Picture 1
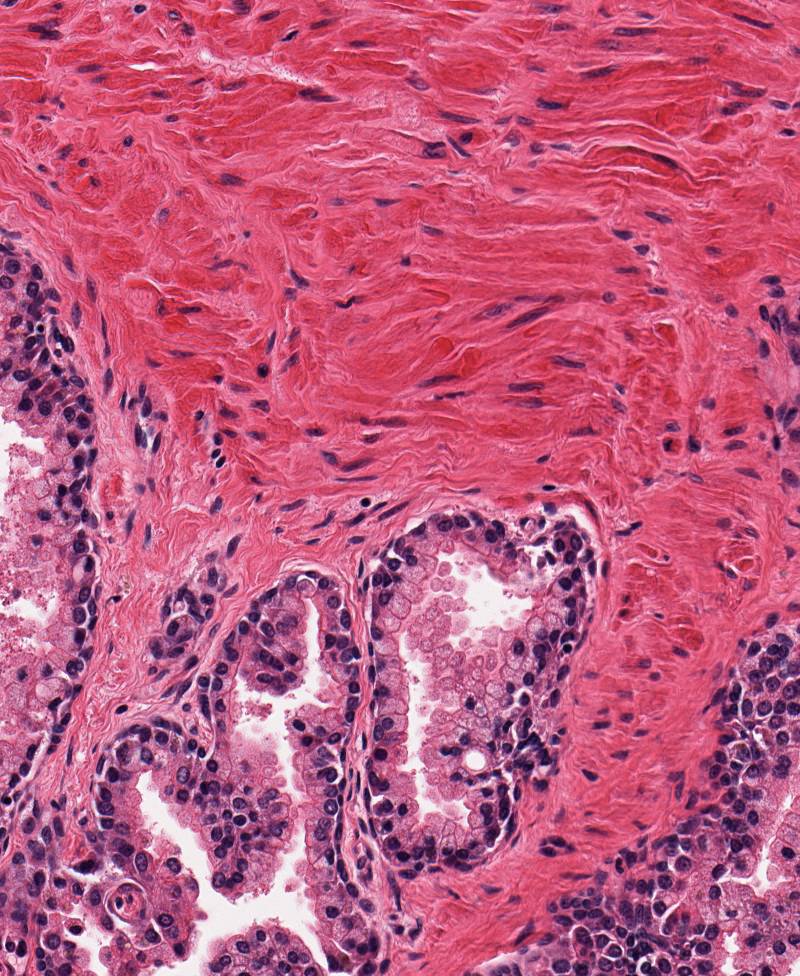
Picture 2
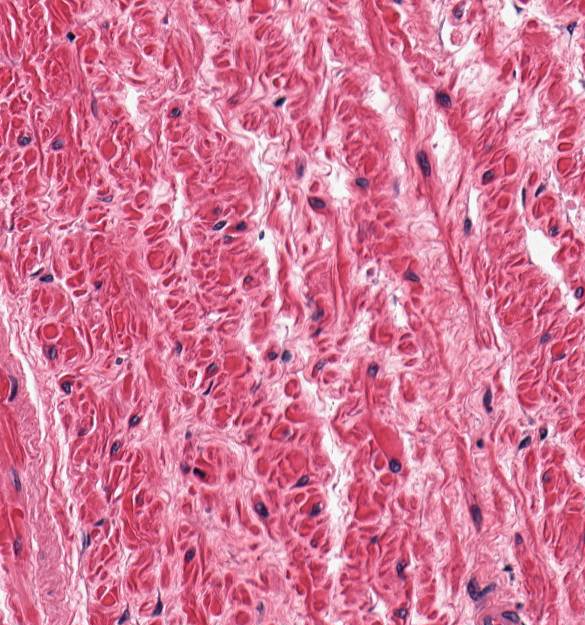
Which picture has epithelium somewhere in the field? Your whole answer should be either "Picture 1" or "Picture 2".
Picture 1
